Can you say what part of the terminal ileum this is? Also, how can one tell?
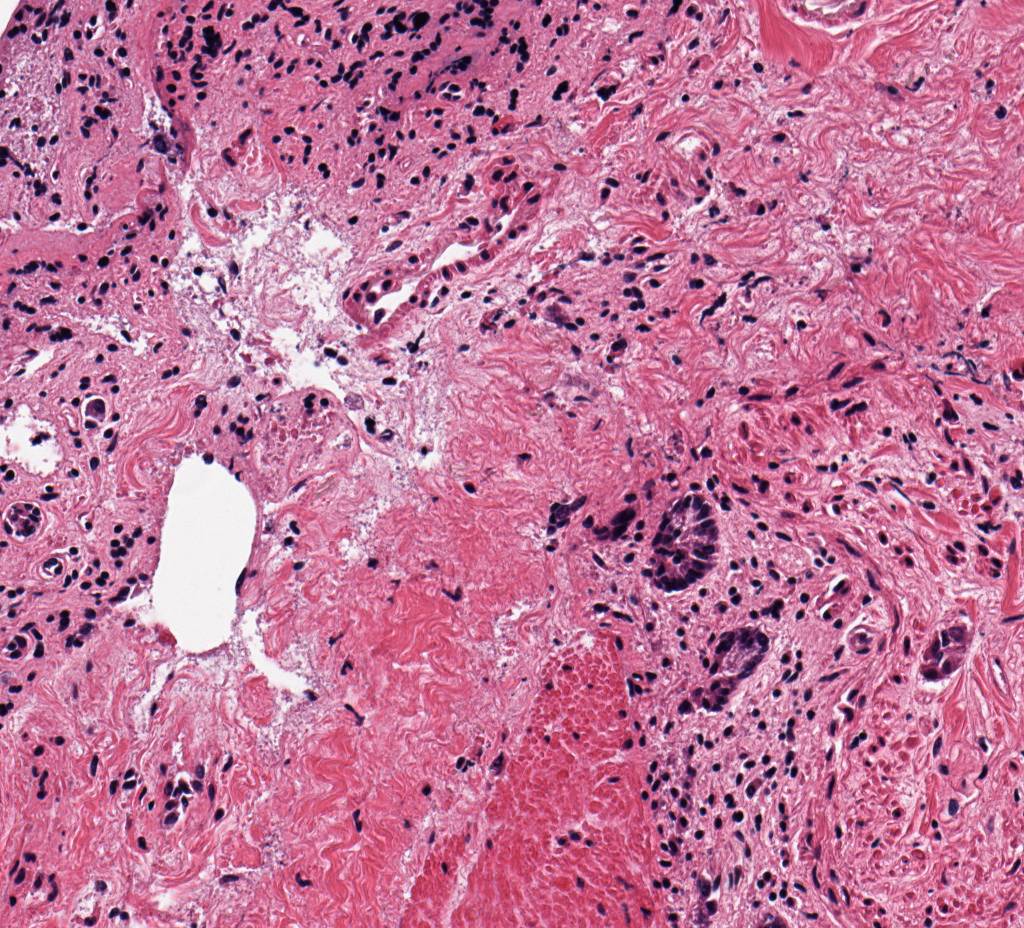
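Dense connective tissue makes up this field. Wavy pink collagen bundles run in varied directions, scattered with mostly small, dark, oval to elongated nuclei.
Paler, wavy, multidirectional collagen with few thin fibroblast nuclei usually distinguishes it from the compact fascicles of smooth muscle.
Left of centre lies a large, empty oval space; just right of centre stand compact clusters of crowded, dark purple nuclei.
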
